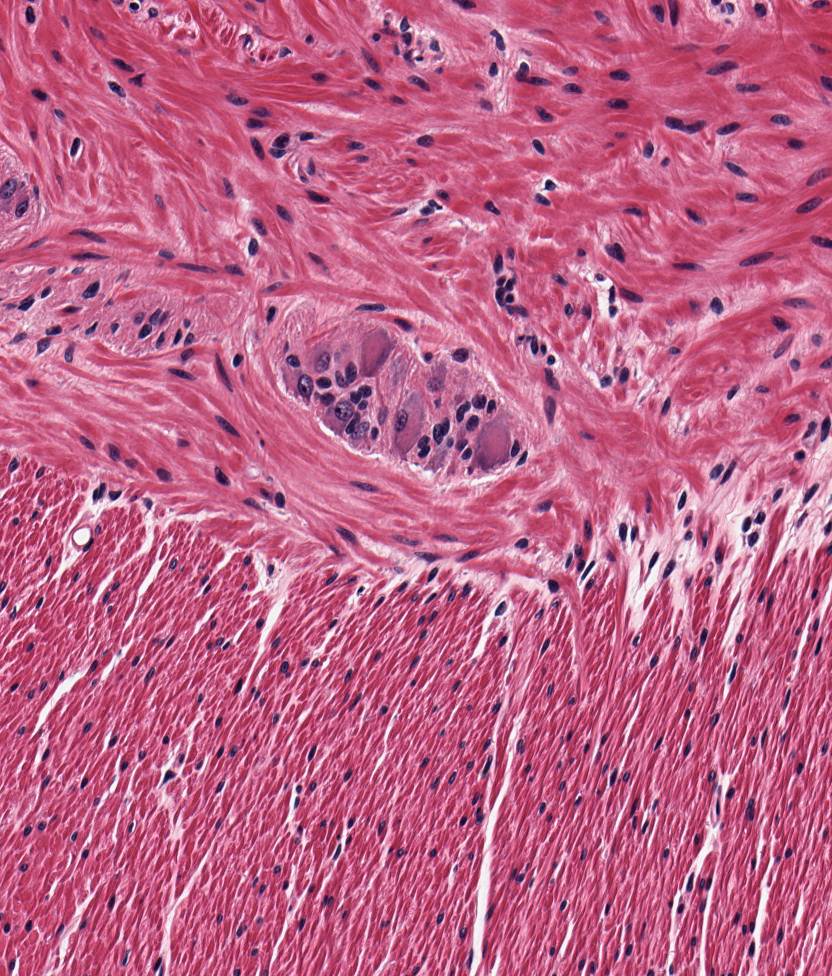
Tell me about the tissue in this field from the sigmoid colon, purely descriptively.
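Layout: two muscle layers, one filling the upper half of the field and one filling the lower half. Upper half: smooth muscle bundles run in interlacing, wavy directions and carry elongated nuclei. Ganglion cells: abundant purple-tinged cytoplasm, more purple than the muscle around them. Small dark oval nuclei crowd among and around these ganglion cells.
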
